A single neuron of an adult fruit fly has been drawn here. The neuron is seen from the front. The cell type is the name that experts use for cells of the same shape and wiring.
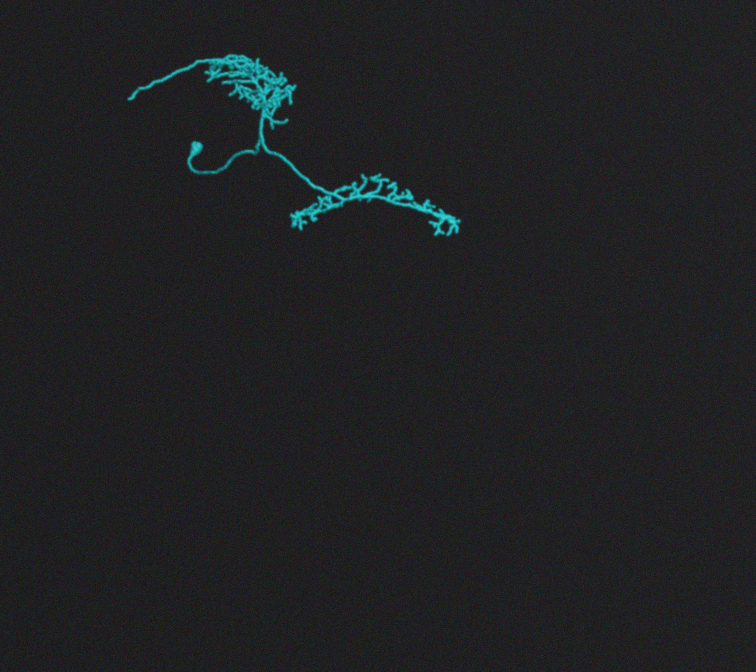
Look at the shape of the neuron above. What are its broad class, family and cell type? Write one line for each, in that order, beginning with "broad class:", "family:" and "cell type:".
broad class: central-brain intrinsic neuron
family: hemilineage DL1_dorsal
cell type: FB7A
